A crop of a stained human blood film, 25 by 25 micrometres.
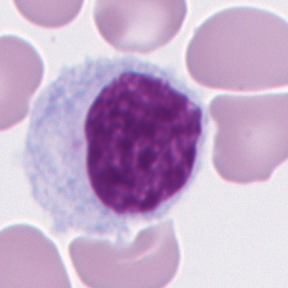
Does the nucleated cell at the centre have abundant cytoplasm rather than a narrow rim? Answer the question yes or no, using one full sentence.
Yes, the cytoplasm forms a broad area around its nucleus.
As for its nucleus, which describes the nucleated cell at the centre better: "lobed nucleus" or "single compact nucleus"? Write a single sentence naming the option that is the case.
The nucleus is neither lobed nor band-shaped but one compact round, oval or kidney-shaped mass.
